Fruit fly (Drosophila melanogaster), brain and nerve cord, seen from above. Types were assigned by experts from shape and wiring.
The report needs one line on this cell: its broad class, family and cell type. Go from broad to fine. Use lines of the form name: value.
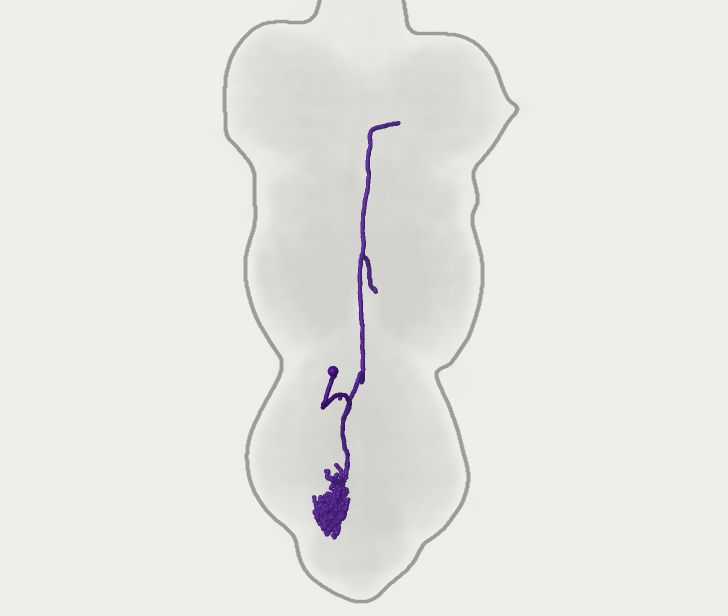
broad class: nerve-cord intrinsic neuron
family: hemilineage 23B
cell type: IN23B067_b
